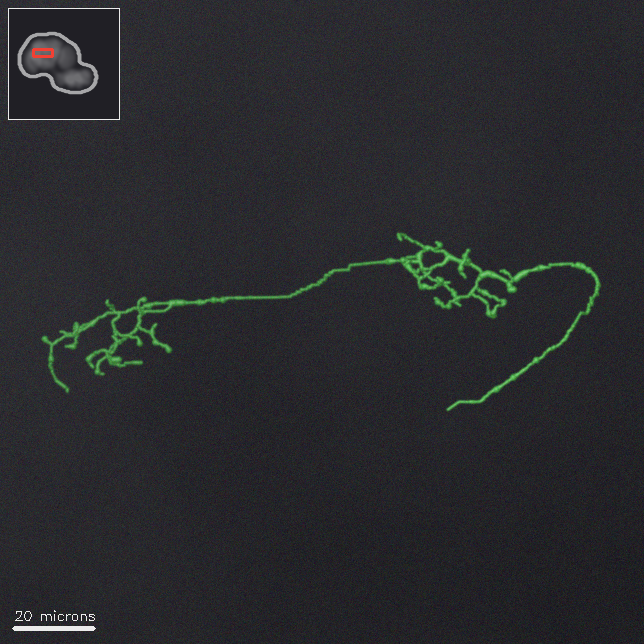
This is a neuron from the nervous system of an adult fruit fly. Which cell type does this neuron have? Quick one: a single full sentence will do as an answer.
As for cell type, this neuron is ORN_DP1m.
